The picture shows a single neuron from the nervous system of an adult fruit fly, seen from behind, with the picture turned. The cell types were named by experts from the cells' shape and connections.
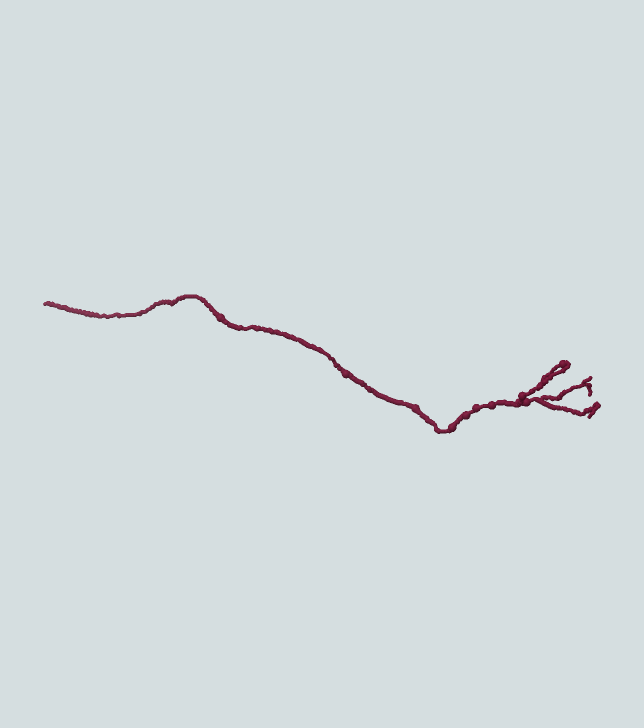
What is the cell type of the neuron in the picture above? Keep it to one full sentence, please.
This neuron is a cell of type WG1.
